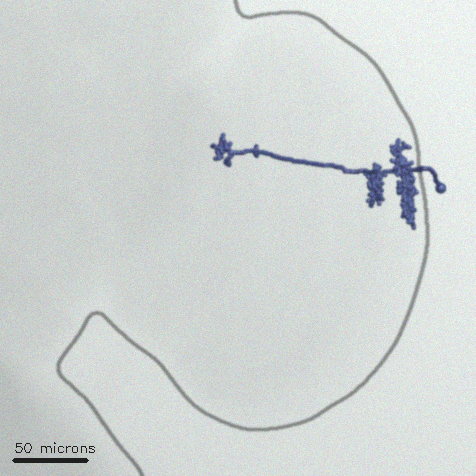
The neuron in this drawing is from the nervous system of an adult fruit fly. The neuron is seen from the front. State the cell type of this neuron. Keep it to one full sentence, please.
So far as cell type goes, this neuron is Tm16.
